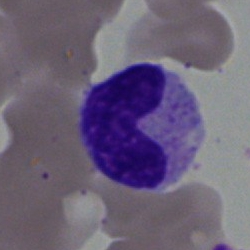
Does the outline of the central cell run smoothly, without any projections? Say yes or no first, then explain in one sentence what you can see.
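Yes. The cell outline is round and smooth.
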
